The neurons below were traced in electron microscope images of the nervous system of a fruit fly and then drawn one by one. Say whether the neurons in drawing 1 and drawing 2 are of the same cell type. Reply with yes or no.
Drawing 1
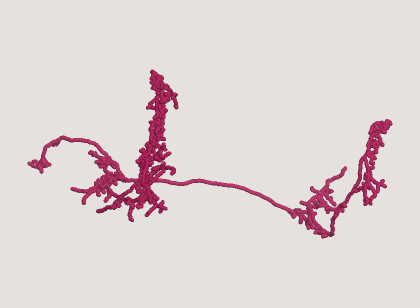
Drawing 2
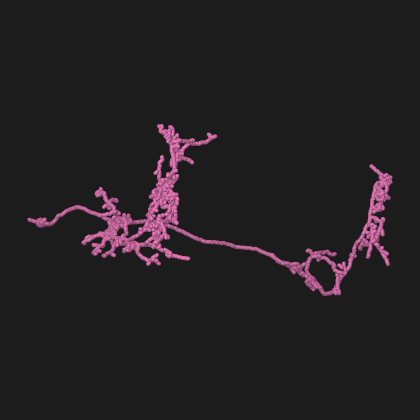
yes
